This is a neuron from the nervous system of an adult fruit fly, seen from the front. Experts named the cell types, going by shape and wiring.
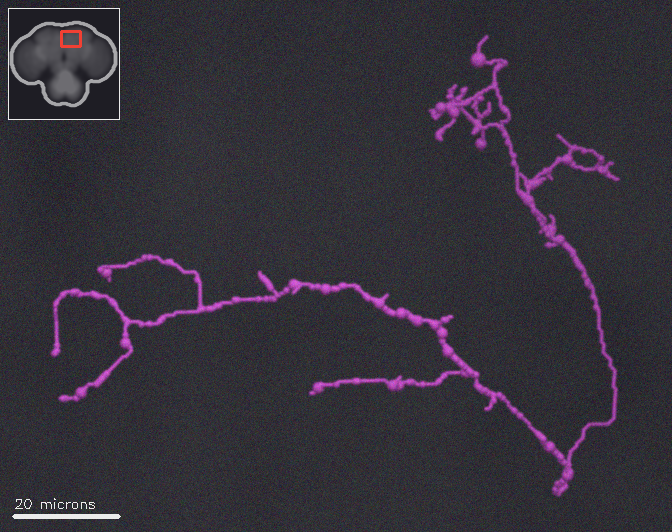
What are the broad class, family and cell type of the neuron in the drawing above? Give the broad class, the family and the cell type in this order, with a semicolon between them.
central-brain intrinsic neuron; class Kenyon Cell; KCg-m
